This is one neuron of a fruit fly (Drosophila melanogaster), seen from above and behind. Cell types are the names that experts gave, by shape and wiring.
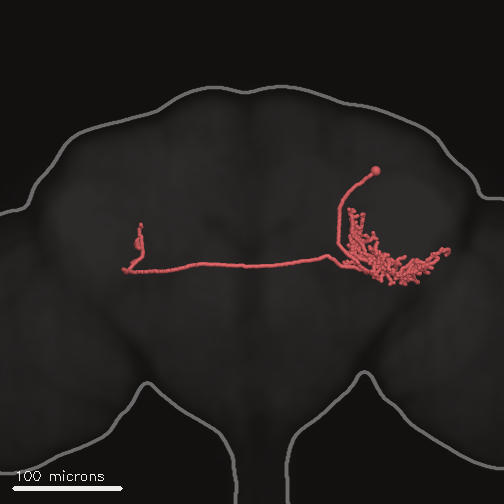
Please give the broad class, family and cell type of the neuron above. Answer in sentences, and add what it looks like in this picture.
This is a central-brain intrinsic neuron. Its family is hemilineage VLPa2. It is of cell type CB4163. It lies in the brain. By the scale bar it is about 300 microns wide in this view.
